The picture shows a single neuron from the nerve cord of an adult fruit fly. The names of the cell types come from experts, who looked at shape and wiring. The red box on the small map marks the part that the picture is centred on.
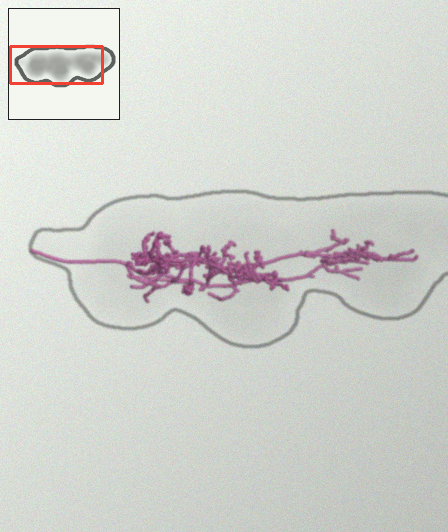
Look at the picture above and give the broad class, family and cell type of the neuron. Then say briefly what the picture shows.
It is an ascending neuron. The family is hemilineage 12B. The cell type is AN12B001. As drawn here it is more than twice as wide as it is tall.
